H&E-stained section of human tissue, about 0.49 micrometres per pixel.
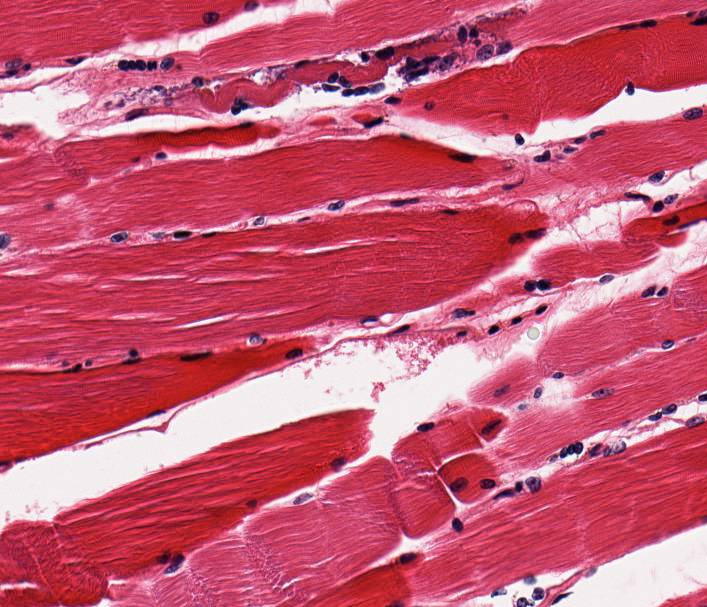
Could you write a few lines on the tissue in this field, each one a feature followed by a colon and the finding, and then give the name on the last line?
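Striations: fine and transverse, along the fibres
Nuclear position: at the fibre edges, not the centres
Nuclear shape: dark, flattened ovals along the fibres' long axis
Cytoplasm: deep, even pink-red
Tissue: skeletal muscle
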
